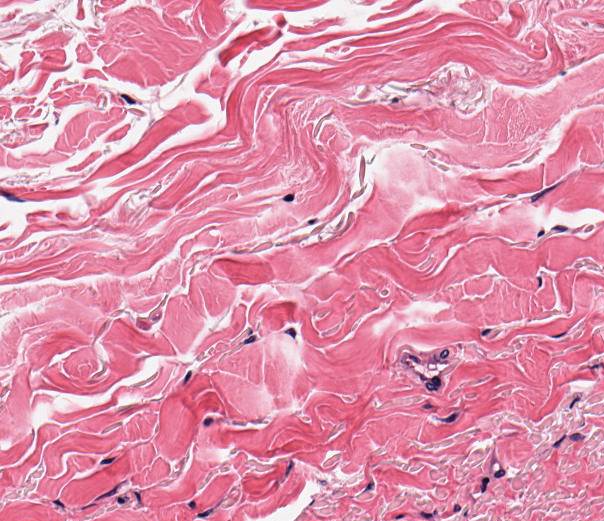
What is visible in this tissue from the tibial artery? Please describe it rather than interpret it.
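Notice how few cells there are: sparse fibroblasts, their small, dark, elongated nuclei lying between the collagen bundles. Right of centre in the lower half, a small vessel shows as a tight cluster of dark nuclei around a tiny lumen. Search the whole field and you'll find no epithelium, and no fat cells either.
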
